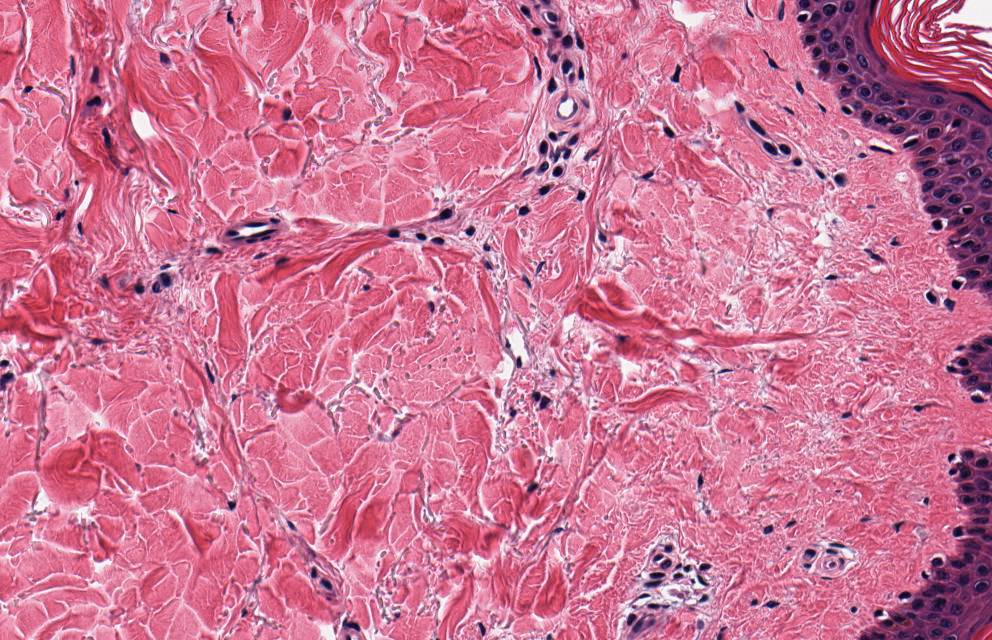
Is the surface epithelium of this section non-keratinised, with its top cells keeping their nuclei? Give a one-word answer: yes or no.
No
